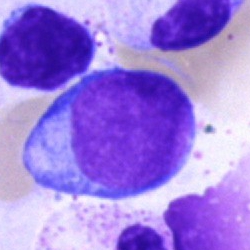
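Blast, central cell. Outline smooth and oval, no surface projections. Cytoplasm blue, lying mostly left of the nucleus; paler in its inner part, deeper blue along the cell edge. Chromatin finely granular, fairly evenly stained purple, no coarse clumps.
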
